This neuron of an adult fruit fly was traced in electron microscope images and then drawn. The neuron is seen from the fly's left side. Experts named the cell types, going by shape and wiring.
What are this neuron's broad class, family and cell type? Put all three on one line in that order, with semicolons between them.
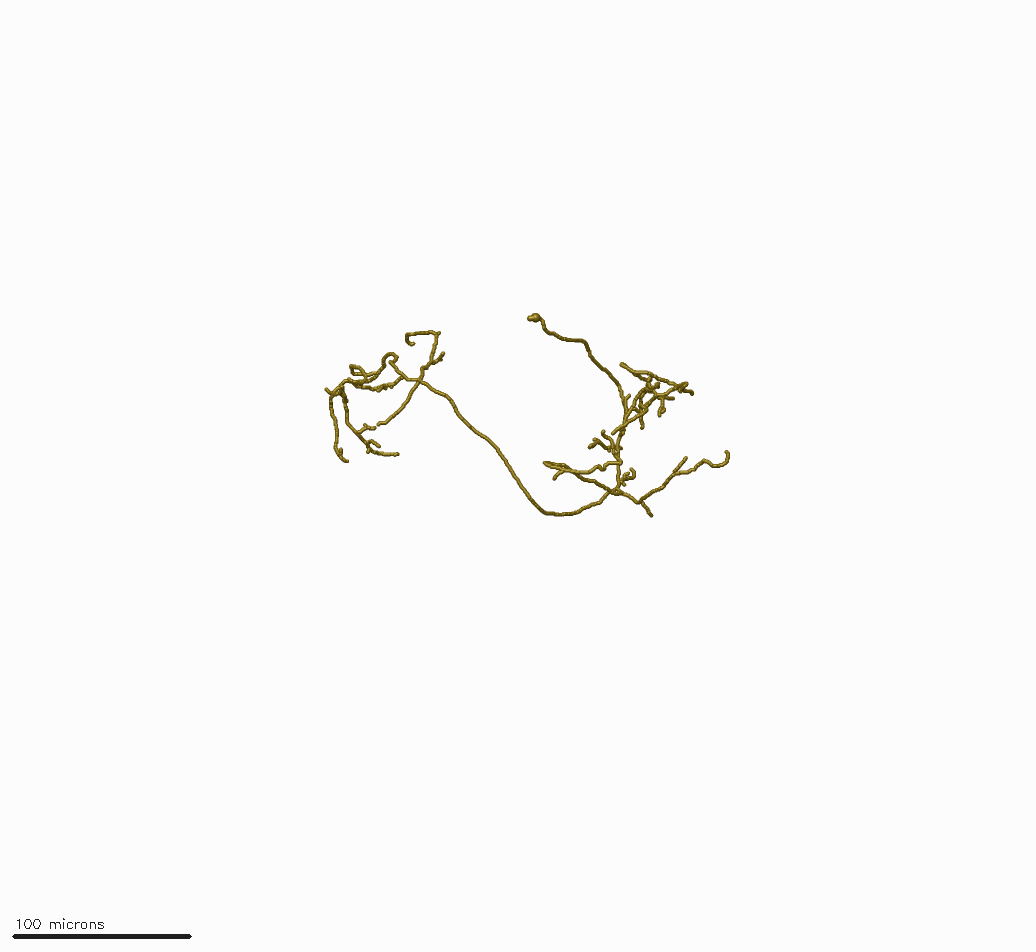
nerve-cord intrinsic neuron; hemilineage 17A; IN17A108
